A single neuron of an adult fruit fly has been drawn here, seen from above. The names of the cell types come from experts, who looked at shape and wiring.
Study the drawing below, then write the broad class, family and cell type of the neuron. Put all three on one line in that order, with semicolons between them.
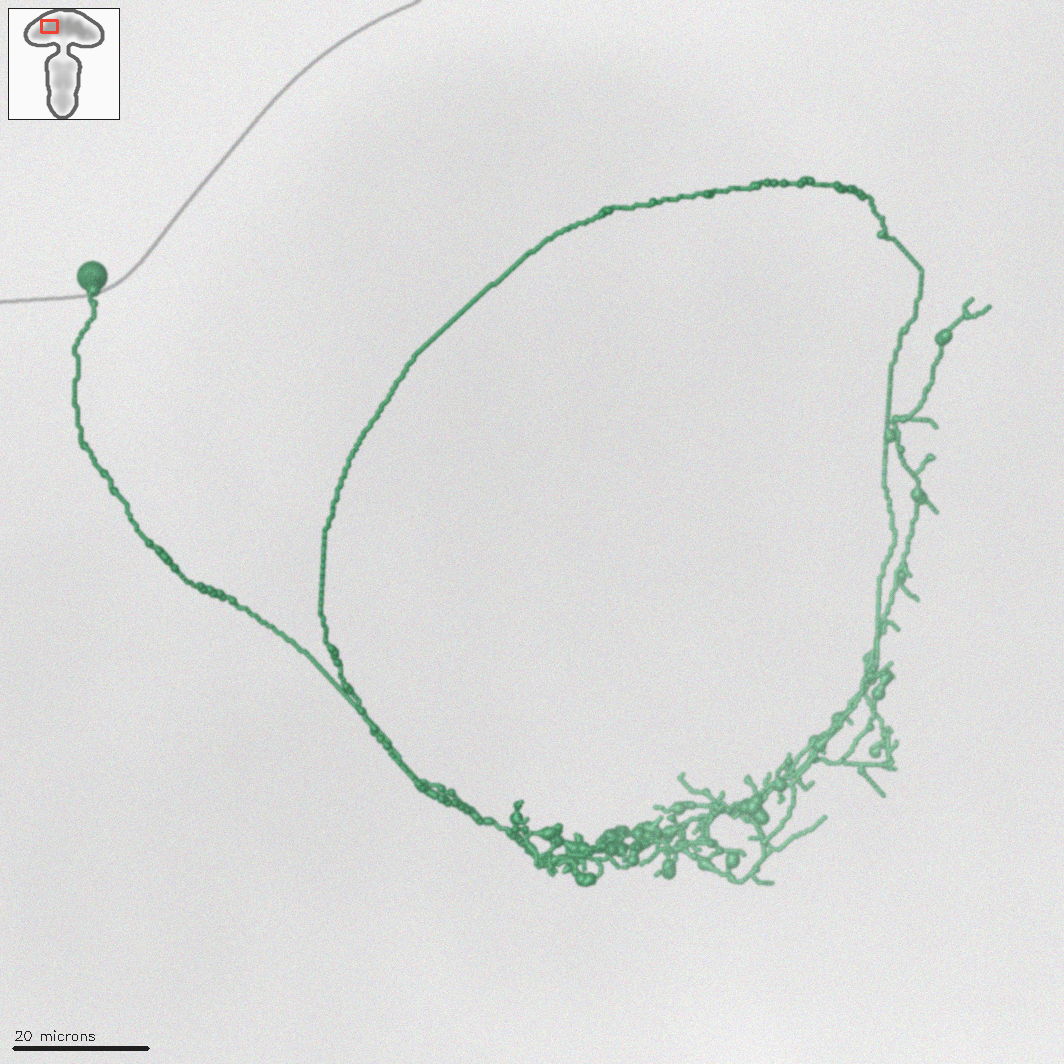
central-brain intrinsic neuron; hemilineage SLPa&l1_lateral; CB3759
